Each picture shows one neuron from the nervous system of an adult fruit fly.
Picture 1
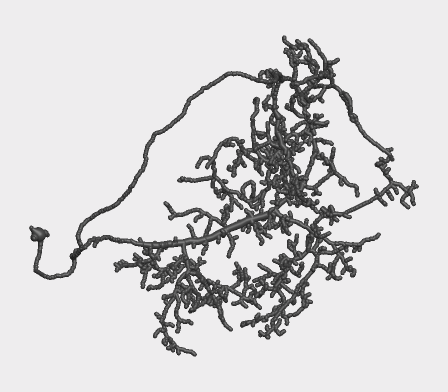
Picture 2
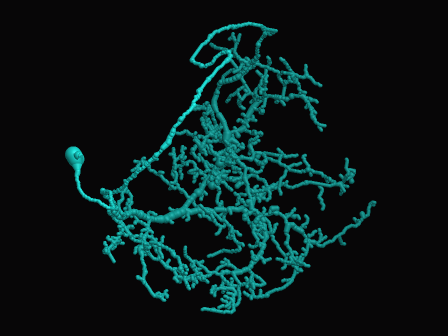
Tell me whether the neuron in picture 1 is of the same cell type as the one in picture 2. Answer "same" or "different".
same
